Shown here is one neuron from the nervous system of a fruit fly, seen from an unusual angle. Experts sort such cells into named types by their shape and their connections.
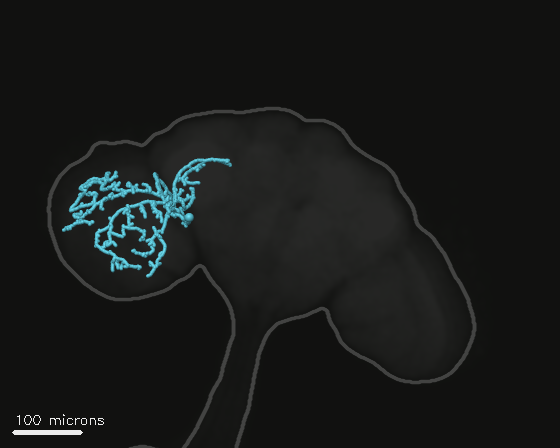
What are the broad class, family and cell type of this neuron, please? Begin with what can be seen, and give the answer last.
It is in the brain and does not reach the nerve cord. By the scale bar it is about 250 microns wide in this view. This is a visual projection neuron. The family is MeVP. Its cell type is MeVP63.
